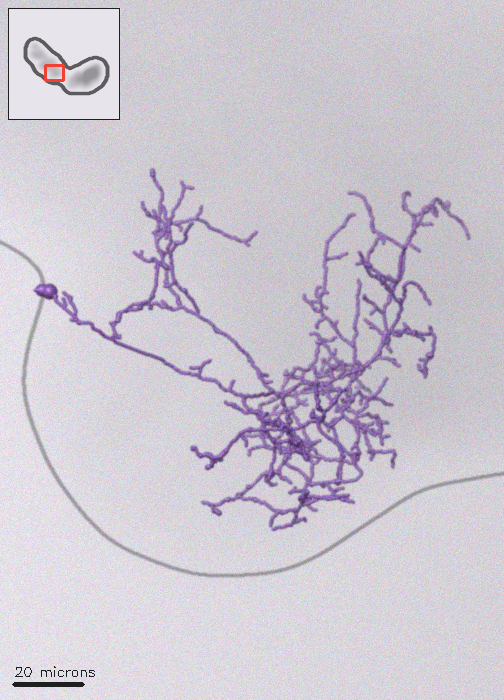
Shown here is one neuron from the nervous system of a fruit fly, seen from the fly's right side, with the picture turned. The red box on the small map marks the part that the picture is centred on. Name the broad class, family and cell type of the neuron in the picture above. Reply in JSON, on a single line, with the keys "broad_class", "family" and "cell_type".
{"broad_class": "nerve-cord intrinsic neuron", "family": "hemilineage 20A.22A", "cell_type": "IN20A.22A012"}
